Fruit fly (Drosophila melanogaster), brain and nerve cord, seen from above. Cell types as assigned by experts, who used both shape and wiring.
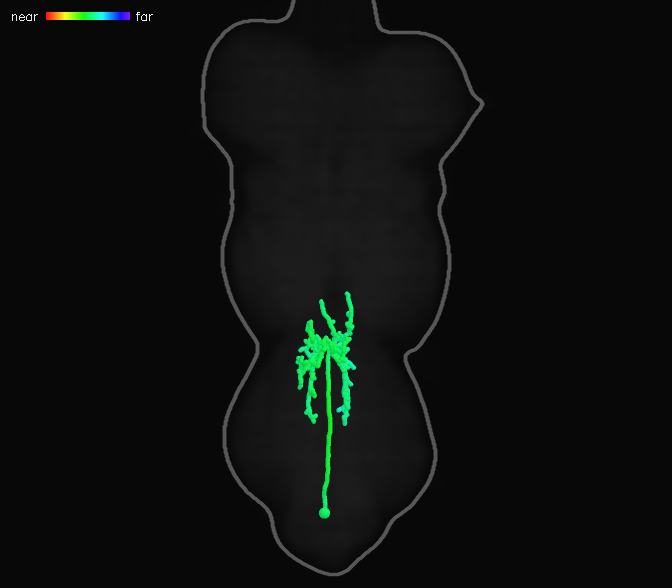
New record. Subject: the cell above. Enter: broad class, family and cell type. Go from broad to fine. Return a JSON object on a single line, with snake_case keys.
{"broad_class": "nerve-cord intrinsic neuron", "family": "hemilineage 00A", "cell_type": "IN00A067"}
